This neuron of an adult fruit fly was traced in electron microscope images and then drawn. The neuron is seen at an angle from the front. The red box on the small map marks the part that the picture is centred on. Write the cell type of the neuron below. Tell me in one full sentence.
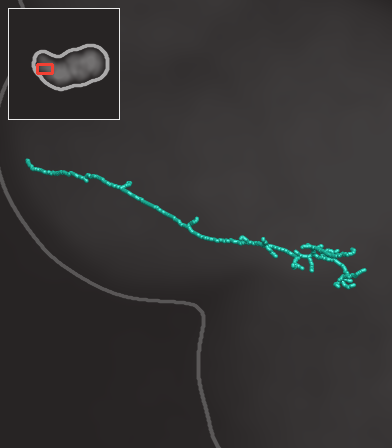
The cell type given to this neuron is SNpp40.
